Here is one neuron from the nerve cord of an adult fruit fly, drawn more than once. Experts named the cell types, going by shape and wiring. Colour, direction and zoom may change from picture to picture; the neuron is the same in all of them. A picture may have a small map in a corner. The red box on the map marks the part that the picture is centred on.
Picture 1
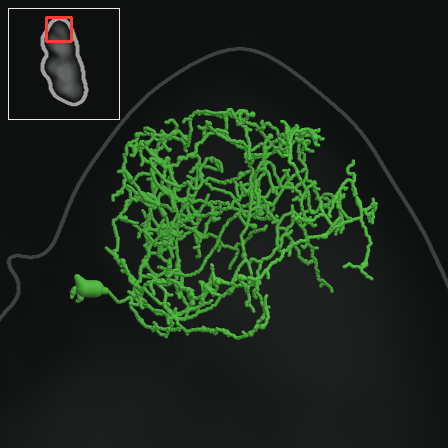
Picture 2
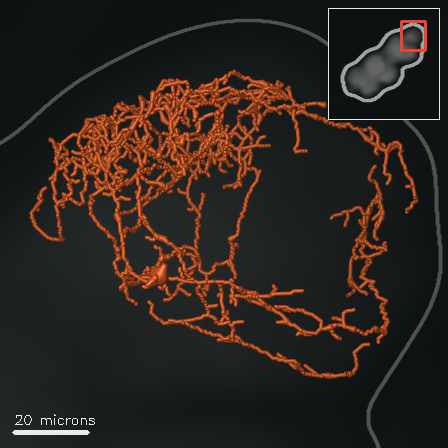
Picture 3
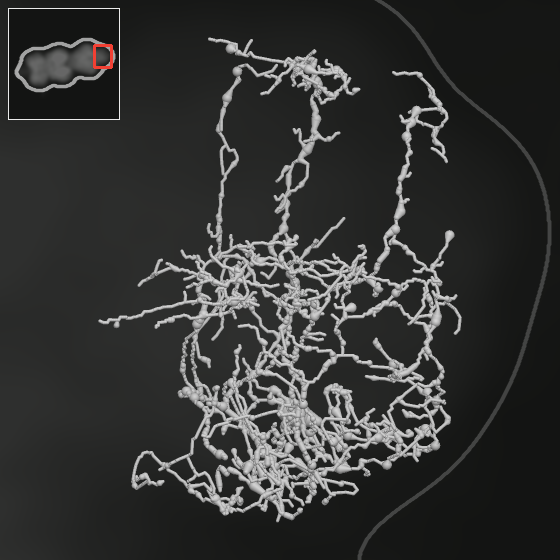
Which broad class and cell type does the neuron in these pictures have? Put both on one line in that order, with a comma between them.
nerve-cord intrinsic neuron, INXXX352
